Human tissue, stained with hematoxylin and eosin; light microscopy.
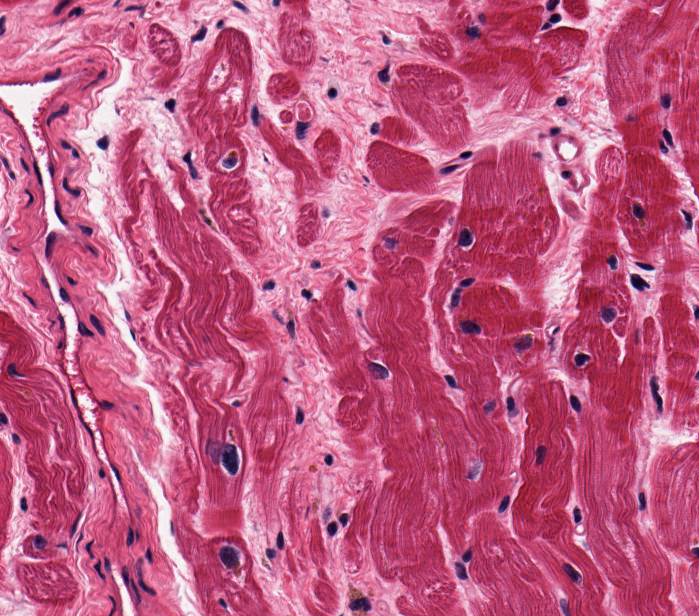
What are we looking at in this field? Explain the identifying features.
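What this field mainly shows is myocardium. First, orientation: most fibres are cut lengthwise, running wavily top to bottom. Second, in the right half fibres branch and join neighbours.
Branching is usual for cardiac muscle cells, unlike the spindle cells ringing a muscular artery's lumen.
Third, pale pink, loose, wispy connective tissue with small dark nuclei separates fibres in the upper middle.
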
